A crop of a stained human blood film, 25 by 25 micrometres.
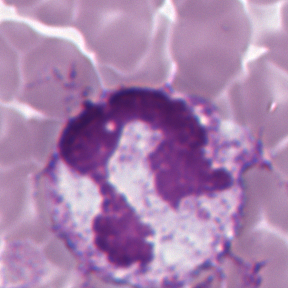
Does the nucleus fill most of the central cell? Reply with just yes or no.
No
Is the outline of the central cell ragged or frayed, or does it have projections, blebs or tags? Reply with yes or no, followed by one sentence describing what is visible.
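Yes. The edge of the cell is ragged and fuzzy rather than smooth.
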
